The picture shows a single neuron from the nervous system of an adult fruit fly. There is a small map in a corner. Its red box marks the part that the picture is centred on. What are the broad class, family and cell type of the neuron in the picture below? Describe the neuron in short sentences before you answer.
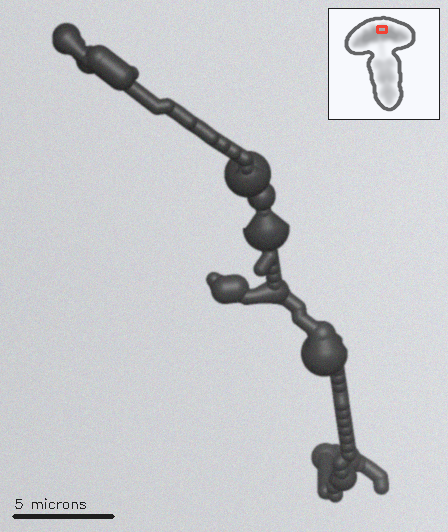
It is in the brain and does not reach the nerve cord. From top to bottom in the picture it spans about 25 microns. It has a dozen or fewer branch ends. This is a sensory neuron entering the brain. Its family is called class gustatory. Its cell type is claw_tpGRN.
